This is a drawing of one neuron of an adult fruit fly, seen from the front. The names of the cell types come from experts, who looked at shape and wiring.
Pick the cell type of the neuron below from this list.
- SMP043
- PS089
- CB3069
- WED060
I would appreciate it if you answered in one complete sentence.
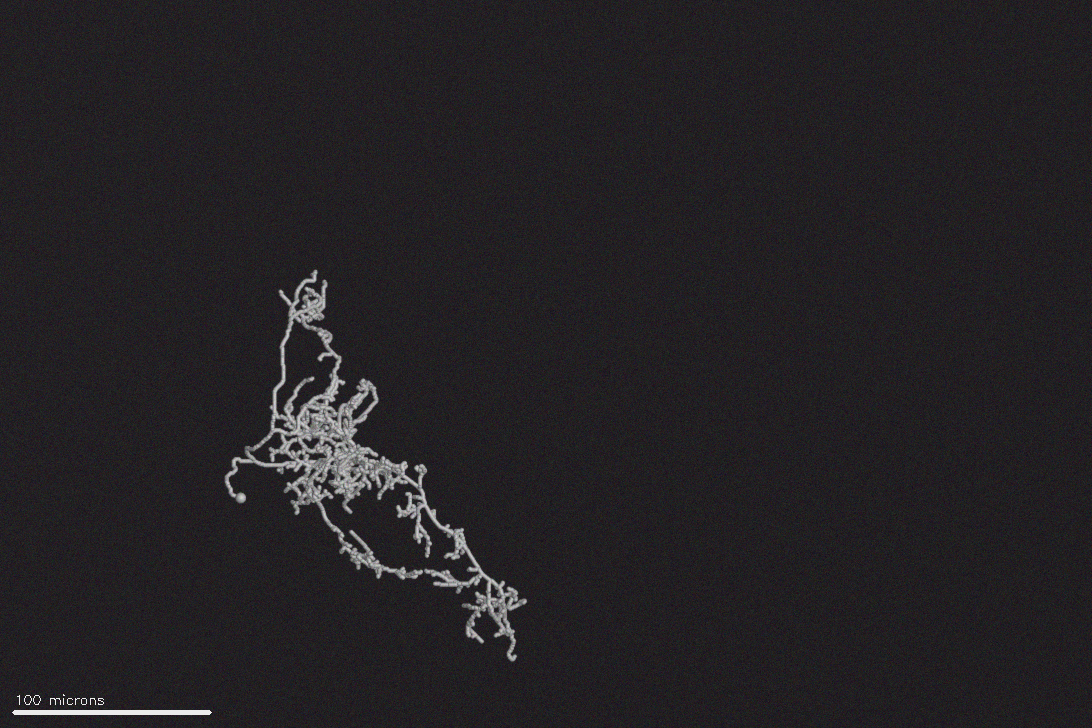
This neuron is a cell of type WED060.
